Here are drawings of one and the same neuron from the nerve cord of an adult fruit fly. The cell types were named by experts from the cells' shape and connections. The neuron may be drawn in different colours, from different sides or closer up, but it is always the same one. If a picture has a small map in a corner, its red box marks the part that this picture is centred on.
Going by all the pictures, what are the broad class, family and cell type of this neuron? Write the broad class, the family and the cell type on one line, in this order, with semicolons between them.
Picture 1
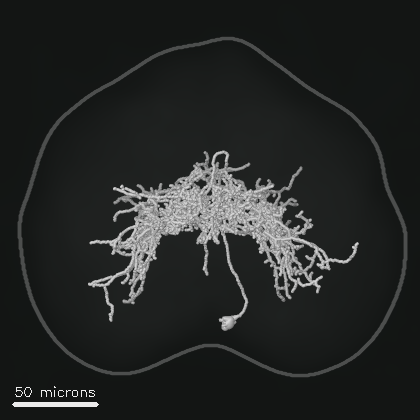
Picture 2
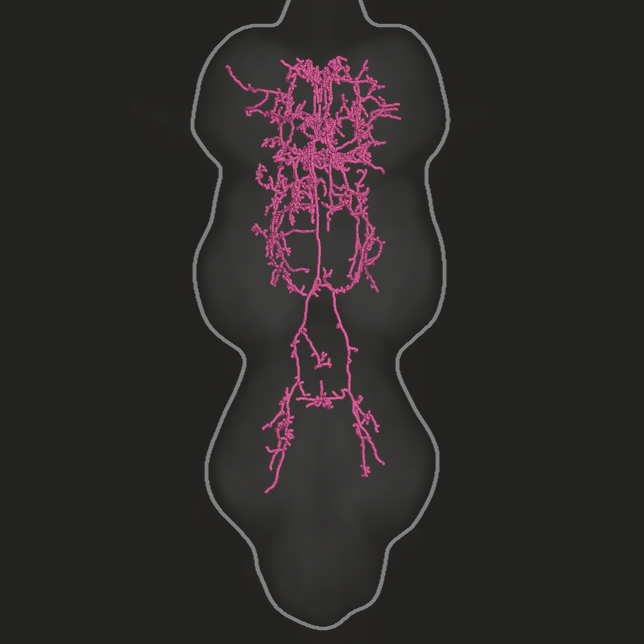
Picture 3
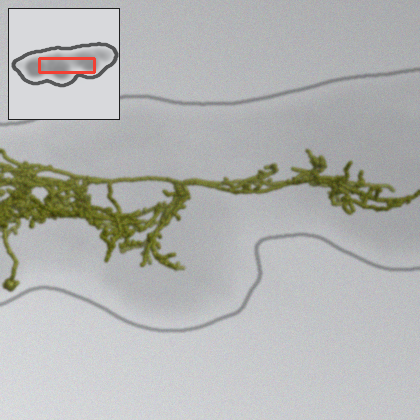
nerve-cord intrinsic neuron; hemilineage 27X; IN27X005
